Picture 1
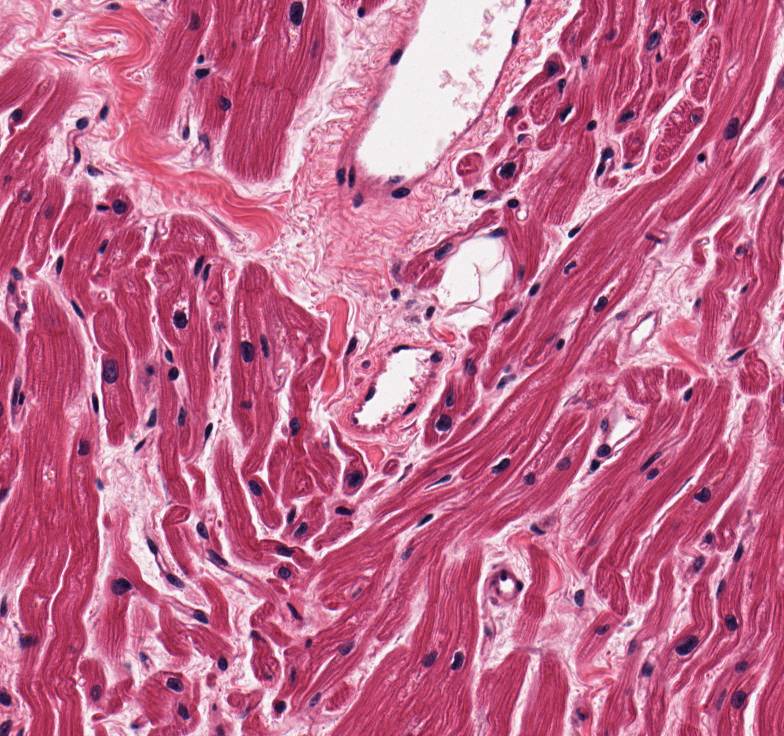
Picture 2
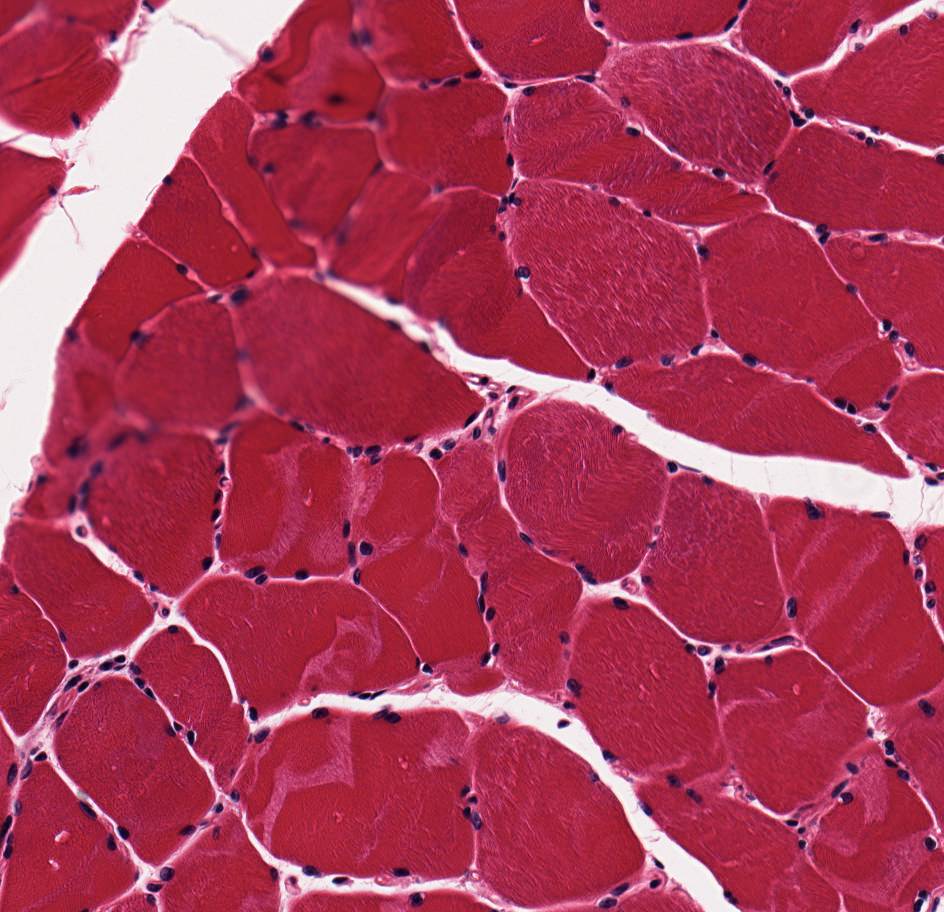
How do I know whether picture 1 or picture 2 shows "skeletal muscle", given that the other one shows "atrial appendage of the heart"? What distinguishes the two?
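First, the match: picture 1 is the atrial appendage of the heart, and picture 2 is skeletal muscle. Branching: in picture 1 the muscle fibres branch and join neighbouring fibres across the field, and in its right half they run diagonally from lower left to upper right.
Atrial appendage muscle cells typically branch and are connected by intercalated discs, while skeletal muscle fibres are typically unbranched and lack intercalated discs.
Nuclei: in picture 2 the dark, small, flattened nuclei lie at the edges of the fibres rather than in their centres.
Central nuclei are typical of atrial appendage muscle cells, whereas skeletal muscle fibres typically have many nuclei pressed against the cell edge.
Connective tissue: picture 1 has a wedge of loose pale connective tissue containing small thin-walled vessels at the top centre, while in picture 2 only thin, pale strands separate the individual fibres. Fat: neither field contains any fat cells. Cytoplasm: several fibres in picture 2 contain irregular, wavy, paler pink patches.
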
